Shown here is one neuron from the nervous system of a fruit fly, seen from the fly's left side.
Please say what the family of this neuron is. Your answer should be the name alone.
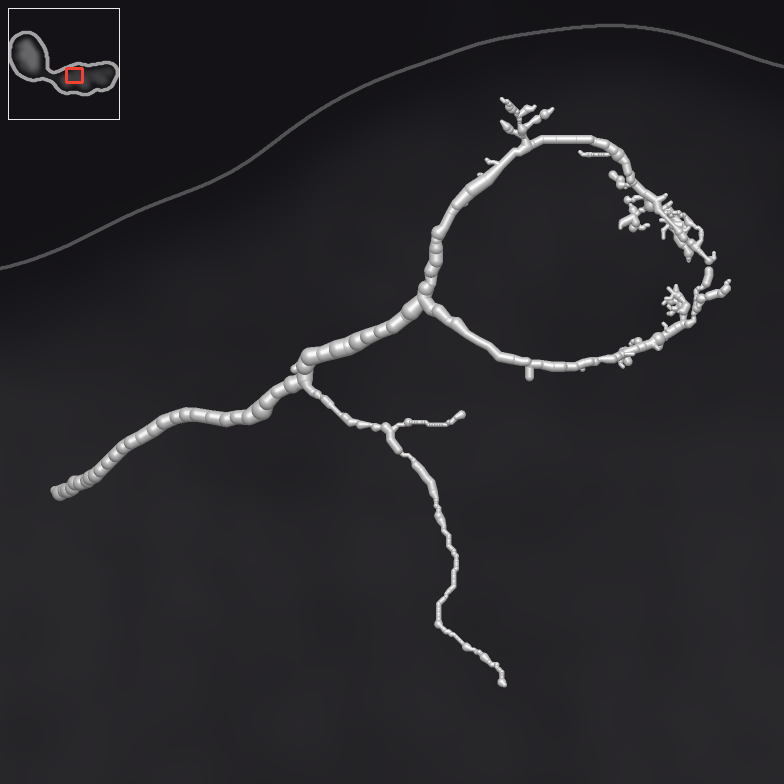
class mechanosensory proprioceptive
